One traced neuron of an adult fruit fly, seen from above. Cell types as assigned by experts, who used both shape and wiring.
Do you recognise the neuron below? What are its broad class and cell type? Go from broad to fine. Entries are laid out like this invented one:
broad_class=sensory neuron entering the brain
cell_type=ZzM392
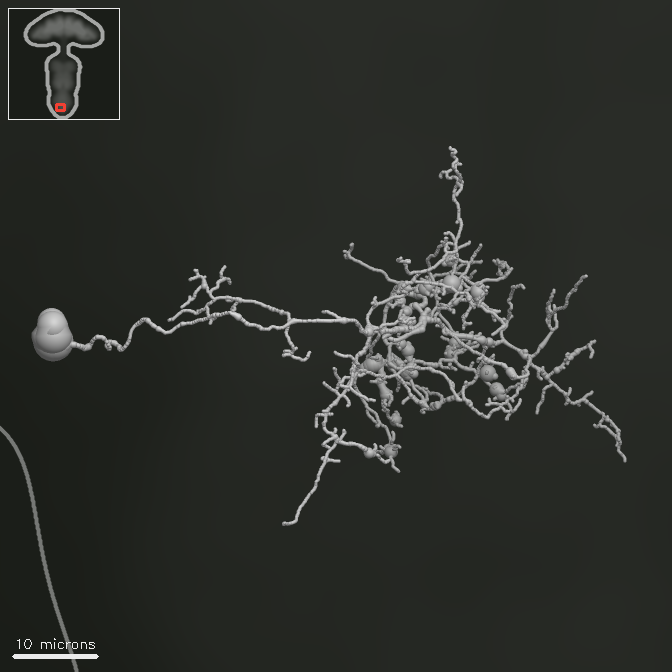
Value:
broad_class=nerve-cord intrinsic neuron
cell_type=INXXX448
